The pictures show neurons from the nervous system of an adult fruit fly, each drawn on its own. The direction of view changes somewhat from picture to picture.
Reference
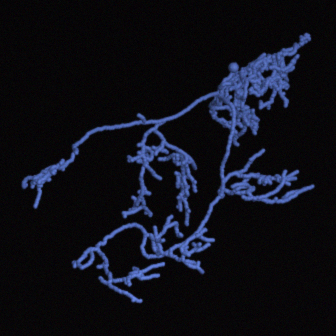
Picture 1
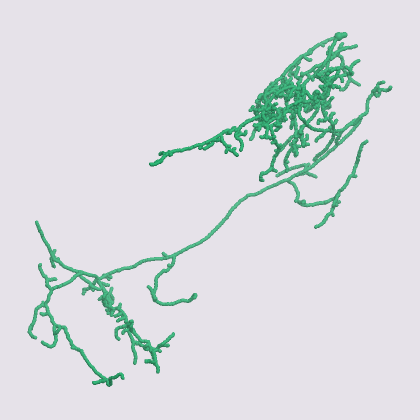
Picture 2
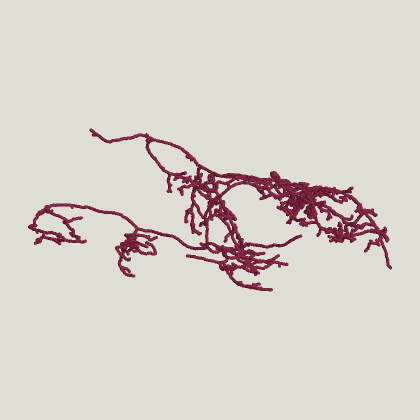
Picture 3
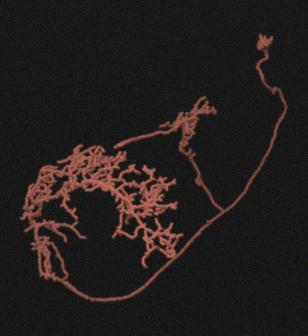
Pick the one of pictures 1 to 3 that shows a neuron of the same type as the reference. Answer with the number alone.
2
